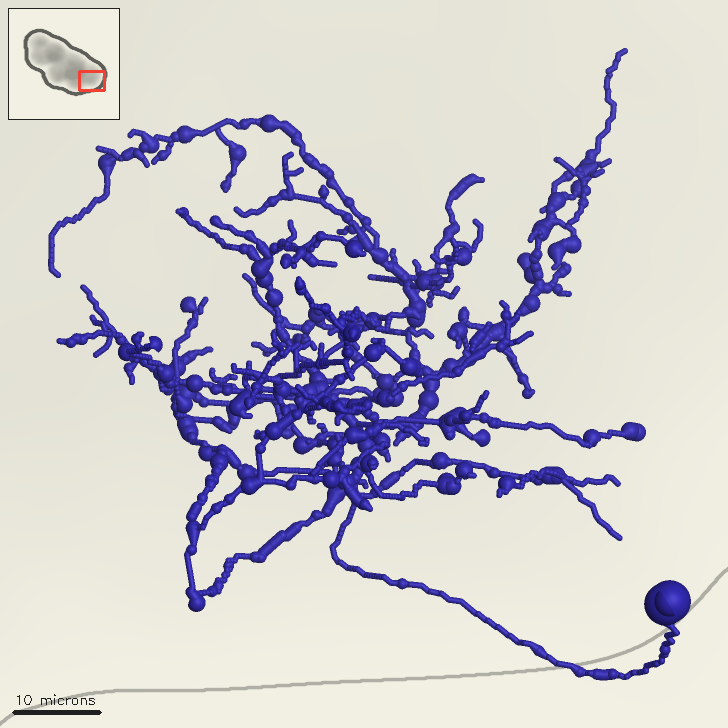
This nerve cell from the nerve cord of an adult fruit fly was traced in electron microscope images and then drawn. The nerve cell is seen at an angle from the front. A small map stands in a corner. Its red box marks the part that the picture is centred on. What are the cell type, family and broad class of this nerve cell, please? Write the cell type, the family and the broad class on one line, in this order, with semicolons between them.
IN01B022; hemilineage 01B; nerve-cord intrinsic neuron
